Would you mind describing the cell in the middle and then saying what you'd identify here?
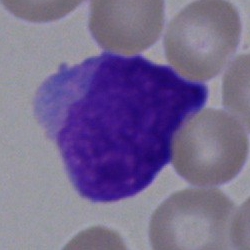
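The cell has an irregular, angular outline rather than a round one. Its nucleus fills most of the cell. The pale blue cytoplasm lies mainly on the left side, and no granules are visible in it. This is a blast.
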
